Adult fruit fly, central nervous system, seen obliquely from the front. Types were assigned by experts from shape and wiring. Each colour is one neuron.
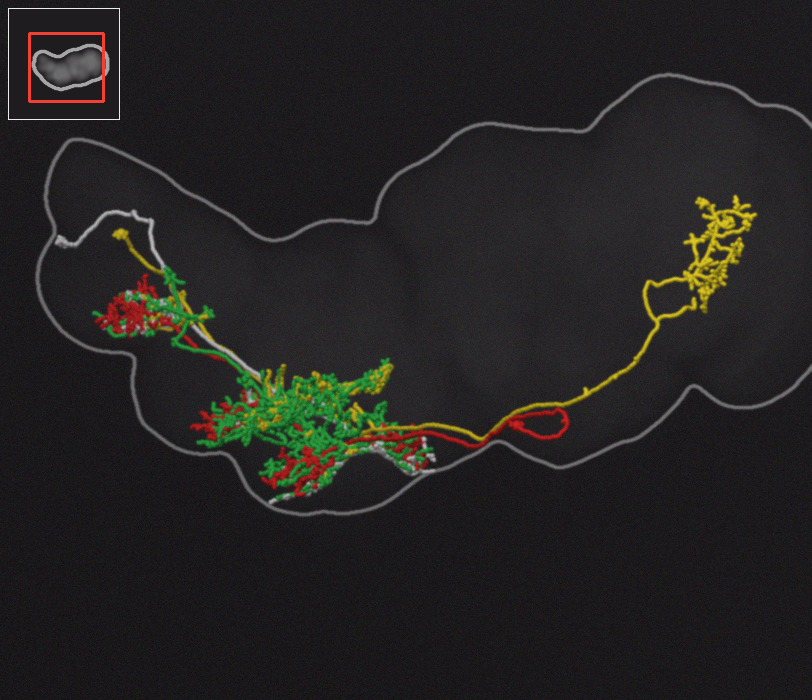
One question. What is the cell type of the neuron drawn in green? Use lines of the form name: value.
cell type: IN05B002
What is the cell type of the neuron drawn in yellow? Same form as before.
cell type: AN05B102a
